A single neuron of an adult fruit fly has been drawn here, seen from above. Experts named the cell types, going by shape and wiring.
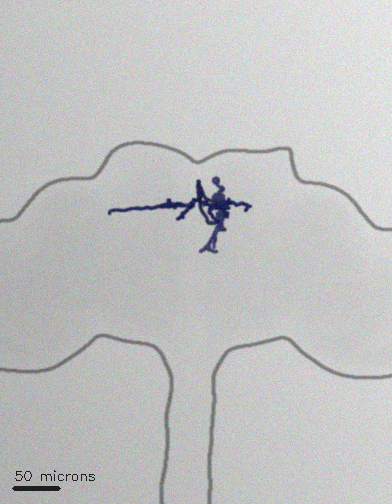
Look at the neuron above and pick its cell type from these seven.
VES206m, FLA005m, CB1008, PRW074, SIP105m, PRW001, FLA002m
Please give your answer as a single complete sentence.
This particular neuron has the cell type FLA002m.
